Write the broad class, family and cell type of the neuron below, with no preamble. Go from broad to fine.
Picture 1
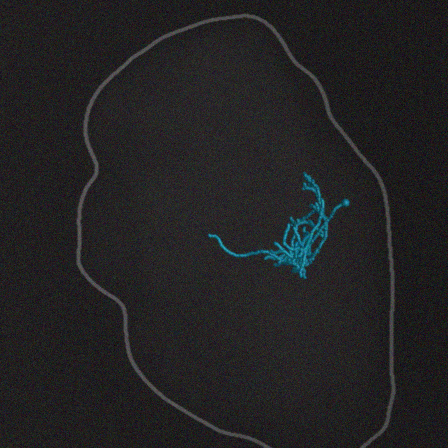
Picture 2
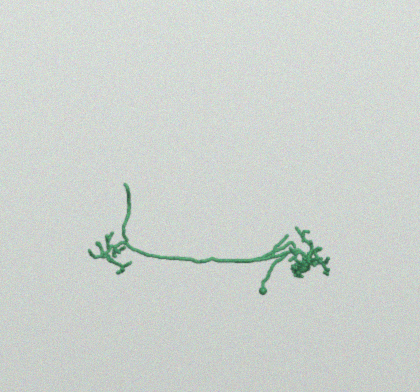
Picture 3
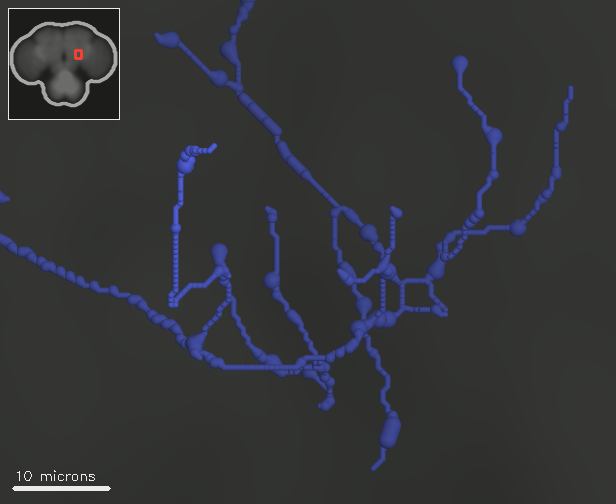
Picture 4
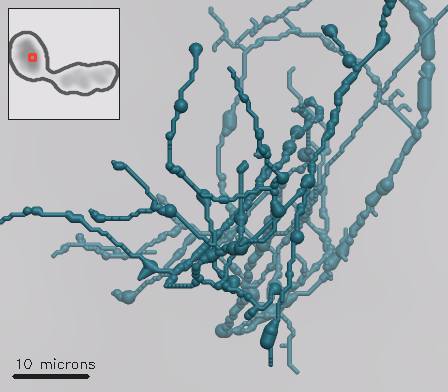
central-brain intrinsic neuron; hemilineage DM4_ventral; CB1983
